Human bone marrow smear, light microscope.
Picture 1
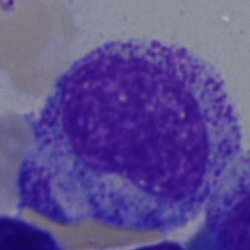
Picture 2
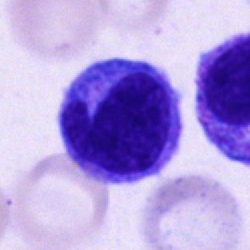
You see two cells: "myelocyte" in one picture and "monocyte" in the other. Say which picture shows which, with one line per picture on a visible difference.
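In picture 1 we see a myelocyte: The cytoplasm holds many coarse dark purple granules.
In picture 2 we see a monocyte: No granules are seen in the cytoplasm.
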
